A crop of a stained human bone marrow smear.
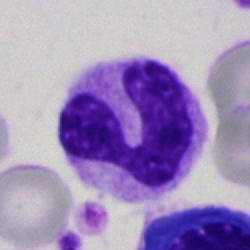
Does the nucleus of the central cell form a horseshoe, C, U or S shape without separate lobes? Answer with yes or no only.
Yes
